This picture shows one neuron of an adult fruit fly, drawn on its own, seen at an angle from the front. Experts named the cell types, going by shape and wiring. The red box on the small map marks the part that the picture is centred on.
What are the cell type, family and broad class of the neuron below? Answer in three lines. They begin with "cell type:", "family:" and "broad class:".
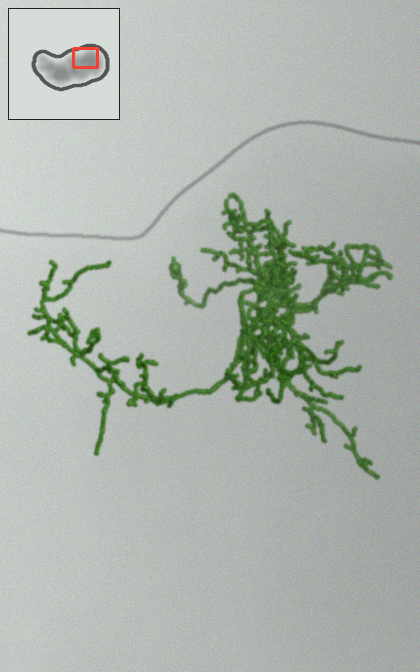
cell type: SIP065
family: hemilineage SIPp1
broad class: central-brain intrinsic neuron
